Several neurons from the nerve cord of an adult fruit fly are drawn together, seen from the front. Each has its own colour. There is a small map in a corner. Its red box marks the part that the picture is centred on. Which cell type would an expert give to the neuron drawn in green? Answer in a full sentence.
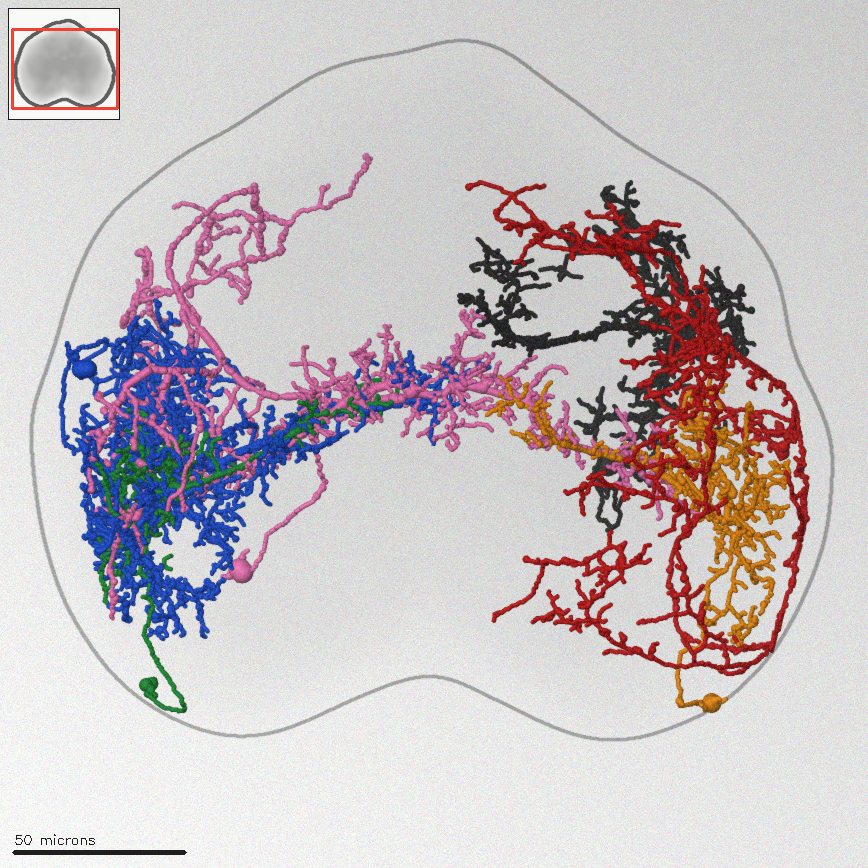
The cell type is IN13A042.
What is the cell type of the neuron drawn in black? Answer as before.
The cell type is IN13A018.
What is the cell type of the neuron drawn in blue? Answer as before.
The cell type is IN19A024.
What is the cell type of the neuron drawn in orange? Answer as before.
The cell type is IN13A033.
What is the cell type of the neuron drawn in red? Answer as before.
The cell type is IN19A043.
